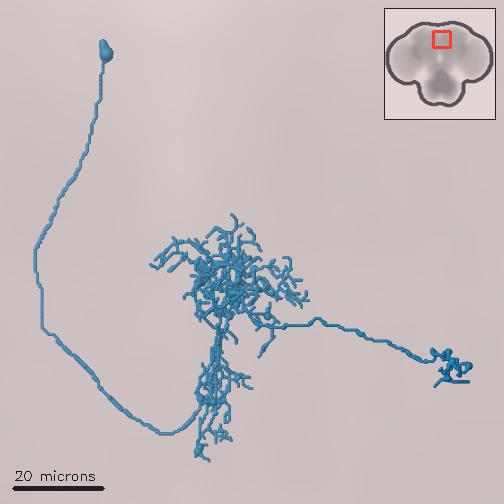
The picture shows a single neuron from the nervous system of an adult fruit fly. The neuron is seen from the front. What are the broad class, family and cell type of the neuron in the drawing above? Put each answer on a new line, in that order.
central-brain intrinsic neuron
class CX
FC2B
